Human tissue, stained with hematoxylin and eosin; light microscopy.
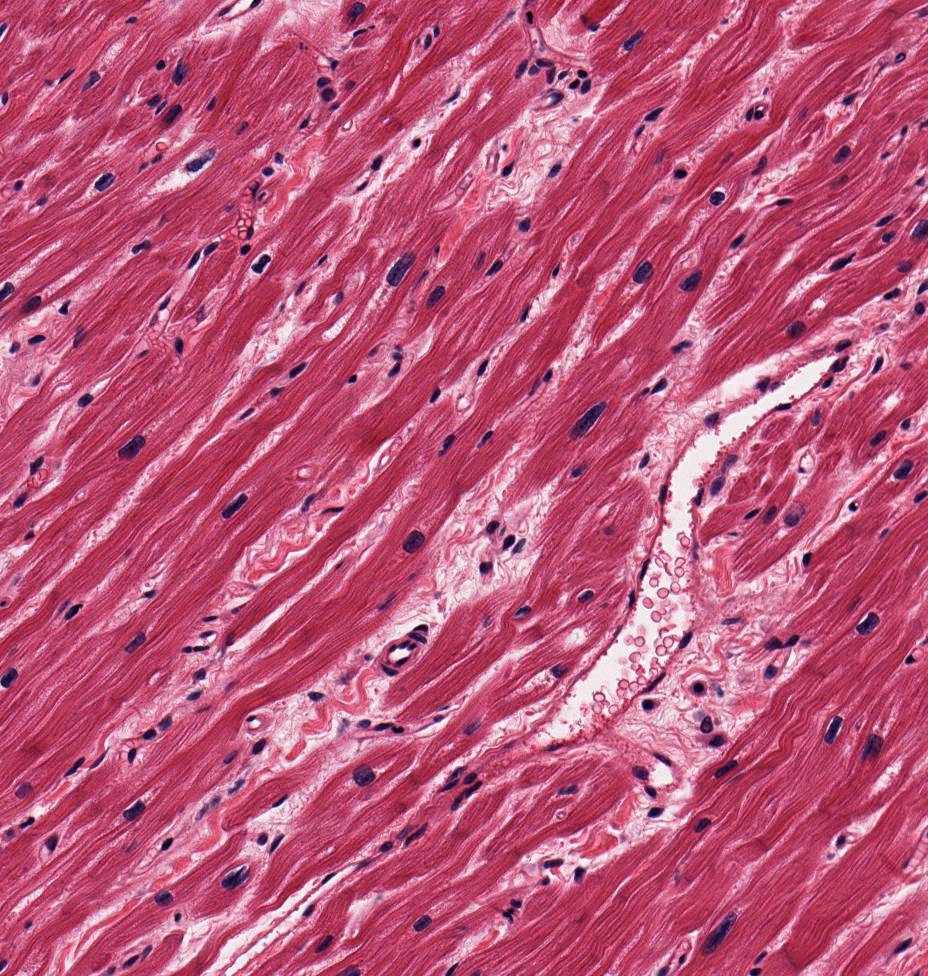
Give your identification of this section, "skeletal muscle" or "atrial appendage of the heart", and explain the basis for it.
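It is atrial appendage of the heart. First, the nuclei are oval and central in the fibres.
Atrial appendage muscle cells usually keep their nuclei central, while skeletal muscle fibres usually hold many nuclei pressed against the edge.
Second, the fibres branch and merge with neighbours.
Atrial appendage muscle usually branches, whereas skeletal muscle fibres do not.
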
